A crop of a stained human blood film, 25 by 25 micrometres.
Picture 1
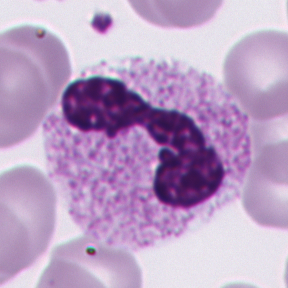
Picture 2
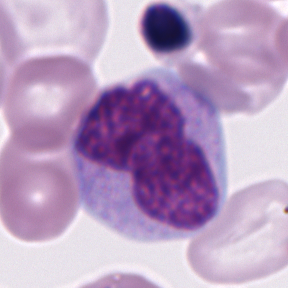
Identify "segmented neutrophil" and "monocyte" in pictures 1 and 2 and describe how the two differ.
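Picture 1, I'd say, shows a segmented neutrophil, and picture 2 shows a monocyte. Looking at the nuclei: in picture 1 the nucleus has two broad ends joined by a narrower middle part, with dense chromatin staining dark purple. In picture 2 the nucleus is folded into two overlapping lobes, about 14 by 9 micrometres, and fills about 60% of a cell about 15 micrometres across.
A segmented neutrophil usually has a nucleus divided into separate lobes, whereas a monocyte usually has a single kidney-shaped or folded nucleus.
Then the cytoplasm: abundant and pale pinkish-lilac in picture 1, pale greyish-blue with a fine, dust-like lilac granulation in picture 2.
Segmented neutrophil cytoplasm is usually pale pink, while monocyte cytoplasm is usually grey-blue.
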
